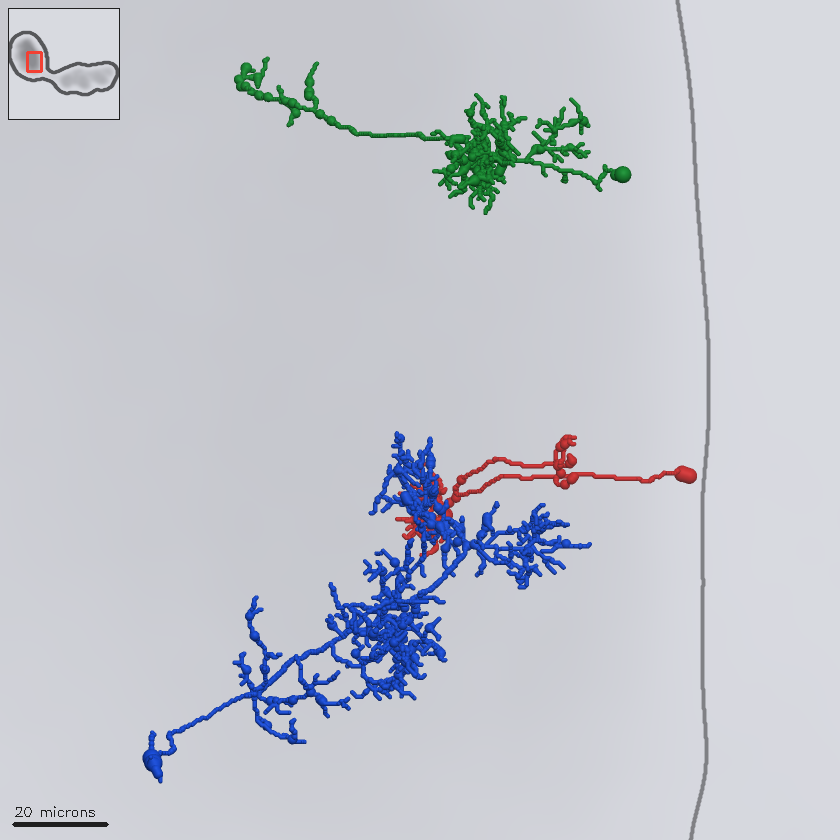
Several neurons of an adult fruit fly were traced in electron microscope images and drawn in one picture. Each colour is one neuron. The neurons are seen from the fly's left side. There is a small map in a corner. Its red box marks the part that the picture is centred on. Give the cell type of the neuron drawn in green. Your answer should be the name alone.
Y3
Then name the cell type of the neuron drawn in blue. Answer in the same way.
TmY15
